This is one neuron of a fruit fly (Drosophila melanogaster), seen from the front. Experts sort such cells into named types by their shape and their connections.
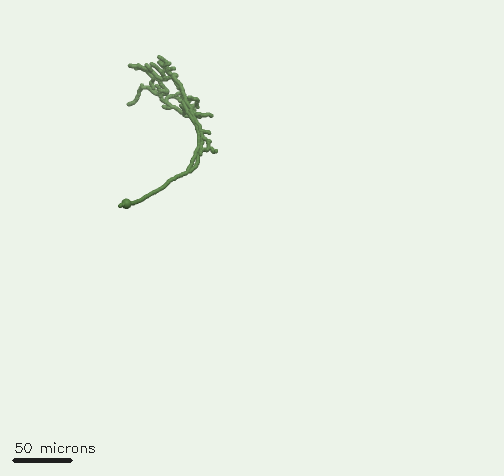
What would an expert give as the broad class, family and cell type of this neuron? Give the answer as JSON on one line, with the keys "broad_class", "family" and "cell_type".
{"broad_class": "central-brain intrinsic neuron", "family": "hemilineage EBa1", "cell_type": "CB4156"}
